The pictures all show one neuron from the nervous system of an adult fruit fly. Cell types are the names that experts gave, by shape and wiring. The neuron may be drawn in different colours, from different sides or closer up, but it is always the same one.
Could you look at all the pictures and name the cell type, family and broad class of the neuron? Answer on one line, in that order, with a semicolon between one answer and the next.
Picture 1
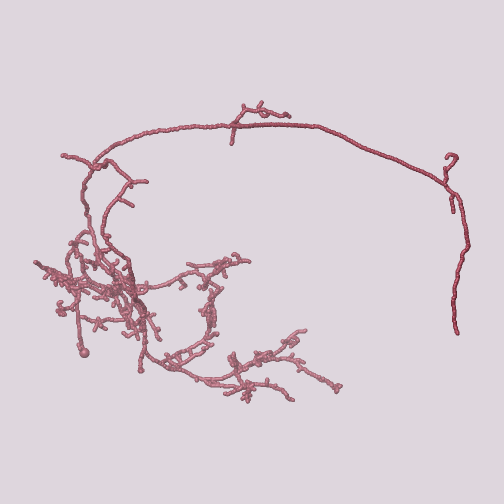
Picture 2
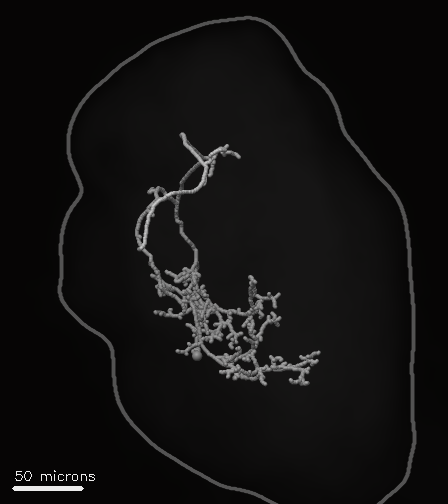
AVLP120; hemilineage VLPl&p2_lateral; central-brain intrinsic neuron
